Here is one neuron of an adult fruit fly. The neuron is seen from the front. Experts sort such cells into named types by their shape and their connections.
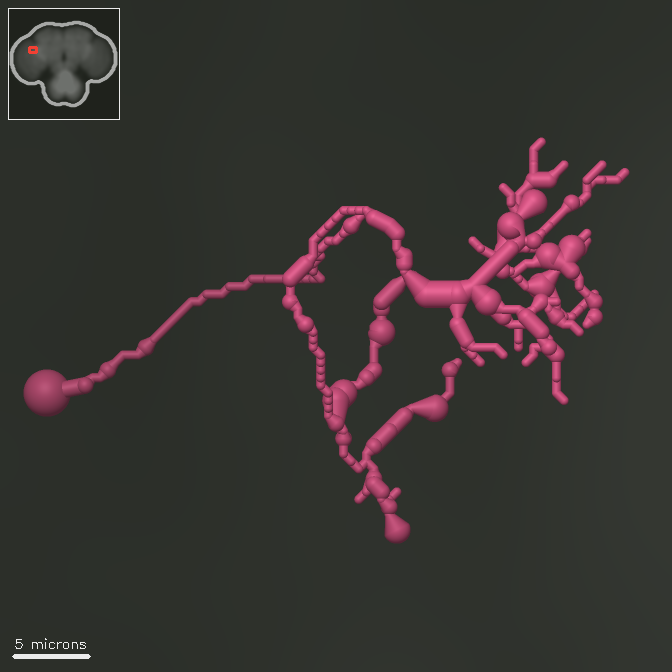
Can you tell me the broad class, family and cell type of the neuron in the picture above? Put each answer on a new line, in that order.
optic-lobe intrinsic neuron
T
T5b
